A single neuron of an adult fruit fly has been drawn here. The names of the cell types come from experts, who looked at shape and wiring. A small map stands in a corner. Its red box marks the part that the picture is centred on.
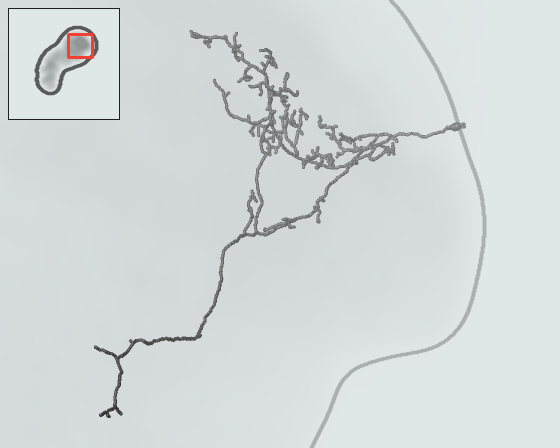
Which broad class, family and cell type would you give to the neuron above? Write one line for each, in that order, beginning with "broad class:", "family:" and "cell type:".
broad class: central-brain intrinsic neuron
family: hemilineage LHl2_ventral
cell type: AVLP069_c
